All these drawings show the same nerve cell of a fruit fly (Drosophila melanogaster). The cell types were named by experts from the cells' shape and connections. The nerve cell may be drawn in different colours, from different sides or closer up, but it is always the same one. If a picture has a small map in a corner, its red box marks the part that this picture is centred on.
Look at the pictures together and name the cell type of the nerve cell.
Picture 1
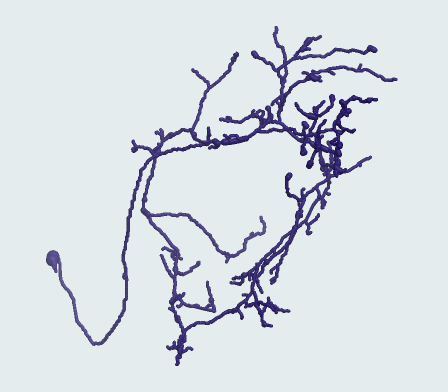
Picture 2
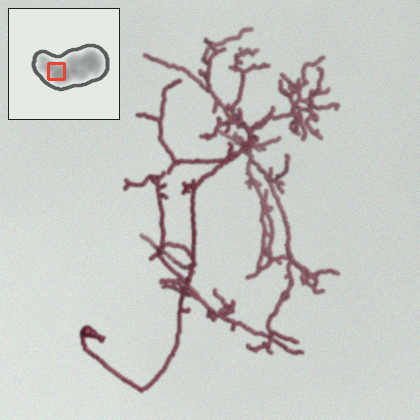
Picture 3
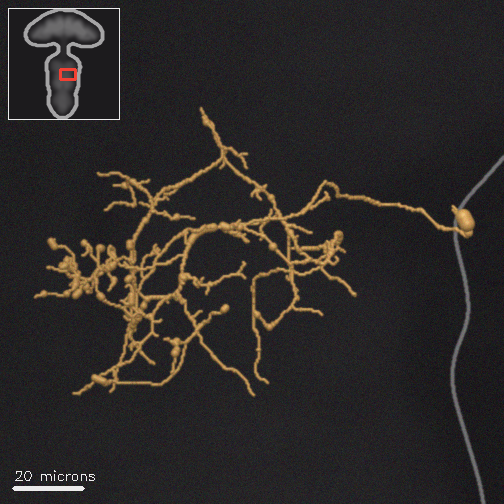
IN03B057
